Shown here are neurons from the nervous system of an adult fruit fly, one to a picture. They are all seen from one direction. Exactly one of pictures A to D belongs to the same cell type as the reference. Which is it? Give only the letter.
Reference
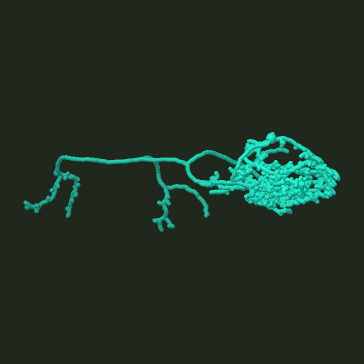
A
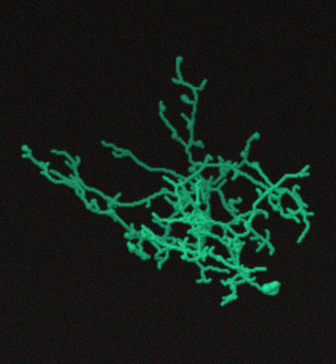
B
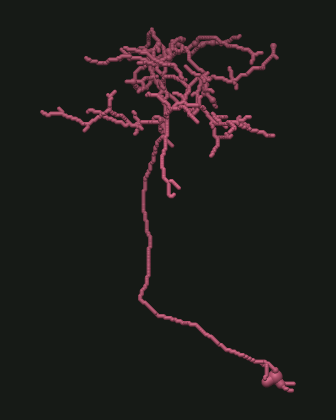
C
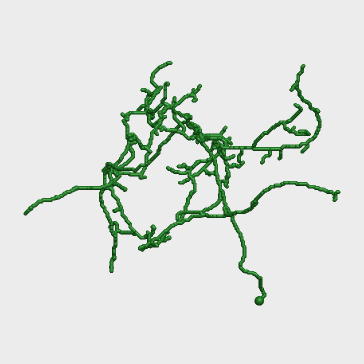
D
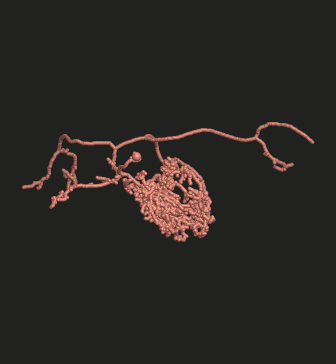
D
